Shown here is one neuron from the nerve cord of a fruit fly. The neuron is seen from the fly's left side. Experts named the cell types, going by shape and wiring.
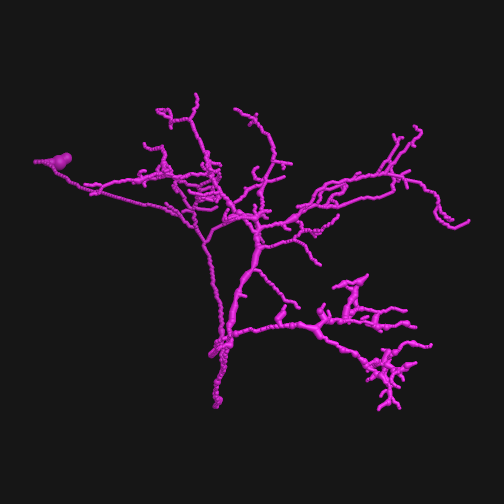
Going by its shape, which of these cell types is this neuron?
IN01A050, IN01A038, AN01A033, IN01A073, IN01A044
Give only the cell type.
IN01A073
